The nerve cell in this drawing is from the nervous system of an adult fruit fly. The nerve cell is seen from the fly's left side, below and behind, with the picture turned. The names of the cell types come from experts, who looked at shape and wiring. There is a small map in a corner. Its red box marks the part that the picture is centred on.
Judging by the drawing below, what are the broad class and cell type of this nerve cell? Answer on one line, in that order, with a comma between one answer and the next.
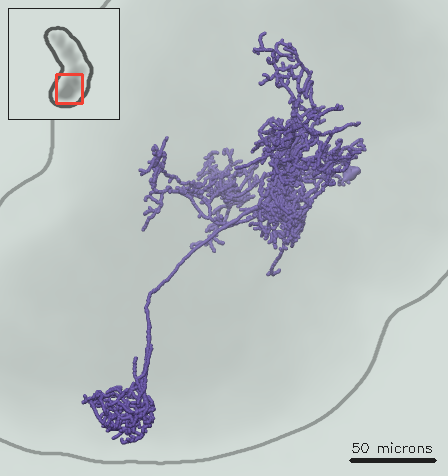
central-brain intrinsic neuron, AOTU042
